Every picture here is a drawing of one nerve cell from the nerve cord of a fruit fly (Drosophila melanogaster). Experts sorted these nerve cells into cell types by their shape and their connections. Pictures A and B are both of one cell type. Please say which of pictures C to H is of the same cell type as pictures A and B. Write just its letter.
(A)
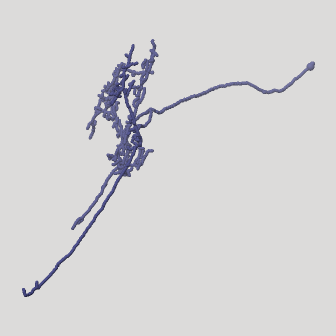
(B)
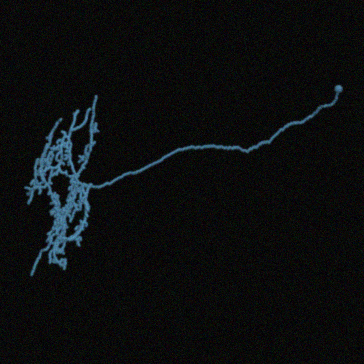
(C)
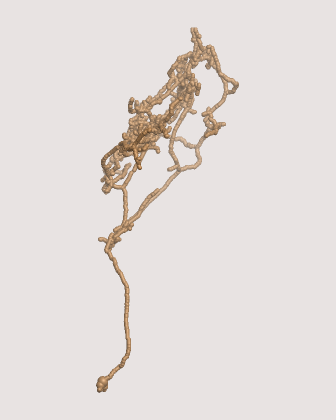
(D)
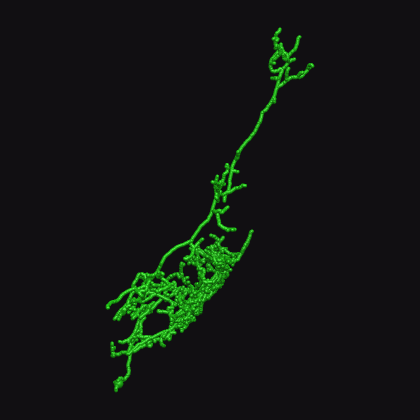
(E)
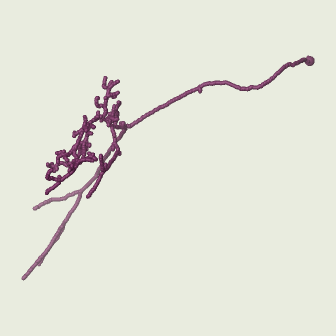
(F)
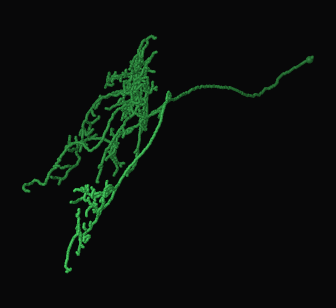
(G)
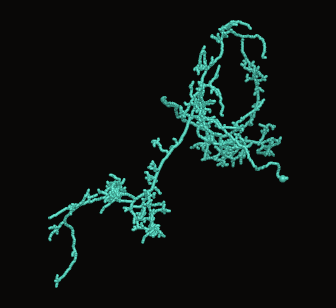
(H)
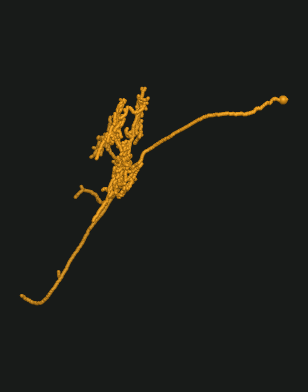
H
